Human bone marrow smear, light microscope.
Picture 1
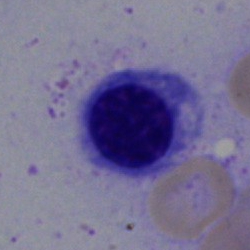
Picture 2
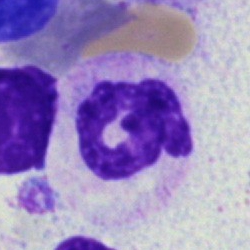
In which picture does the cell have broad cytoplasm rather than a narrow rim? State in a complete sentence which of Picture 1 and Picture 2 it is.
The nucleus is surrounded by plenty of cytoplasm in picture 2.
